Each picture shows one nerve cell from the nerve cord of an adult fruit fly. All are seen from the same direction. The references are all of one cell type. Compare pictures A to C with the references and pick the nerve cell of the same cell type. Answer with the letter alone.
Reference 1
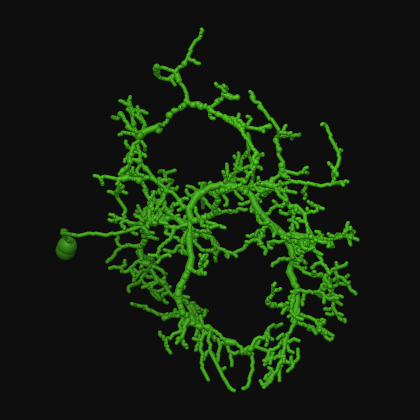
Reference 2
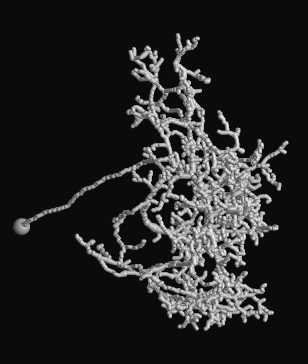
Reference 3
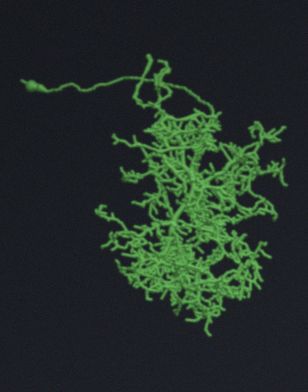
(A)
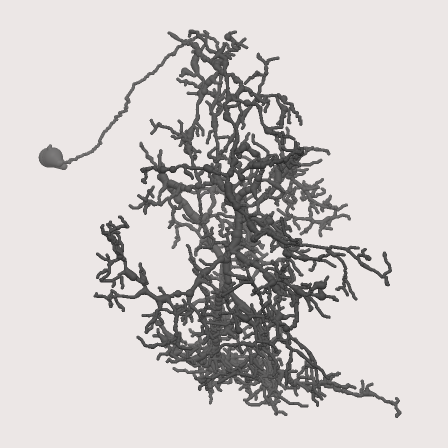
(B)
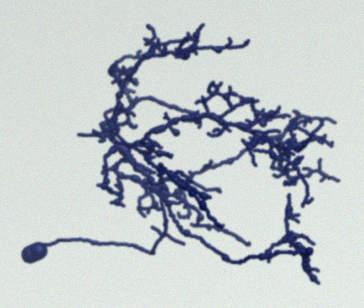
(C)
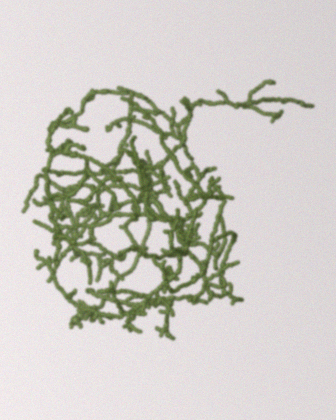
A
